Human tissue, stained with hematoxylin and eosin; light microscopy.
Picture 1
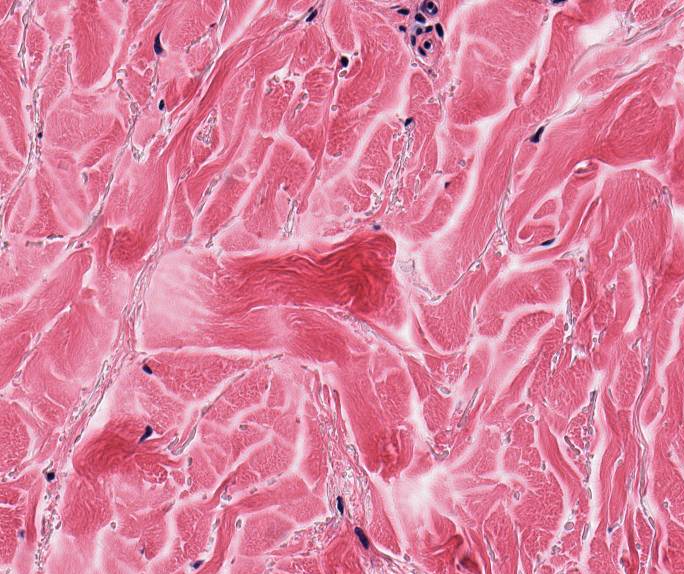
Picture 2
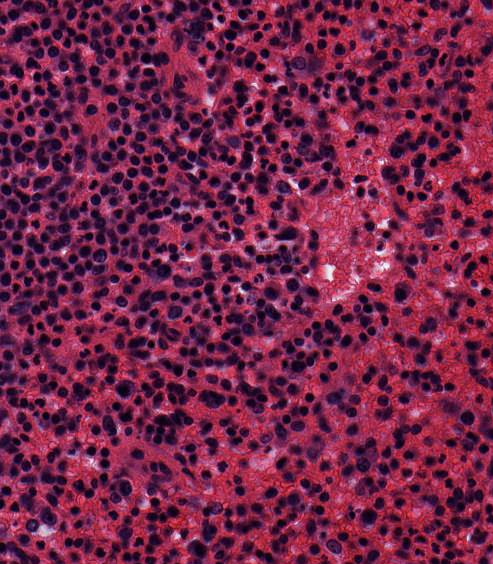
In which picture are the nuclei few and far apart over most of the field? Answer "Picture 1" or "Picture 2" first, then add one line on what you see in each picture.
Picture 1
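In picture 1: Nuclei are sparse, small and darkly stained.
In picture 2: The whole field is a diffuse, closely packed sheet of cells with no glands, follicles or other organised units.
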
